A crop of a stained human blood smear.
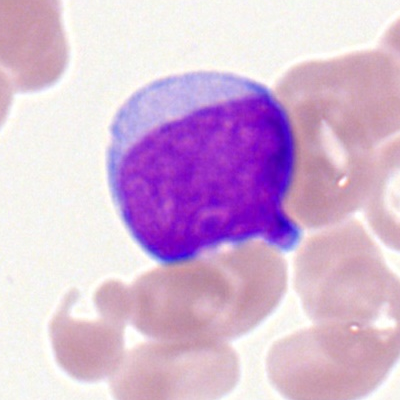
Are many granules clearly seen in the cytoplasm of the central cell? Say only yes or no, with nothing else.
No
